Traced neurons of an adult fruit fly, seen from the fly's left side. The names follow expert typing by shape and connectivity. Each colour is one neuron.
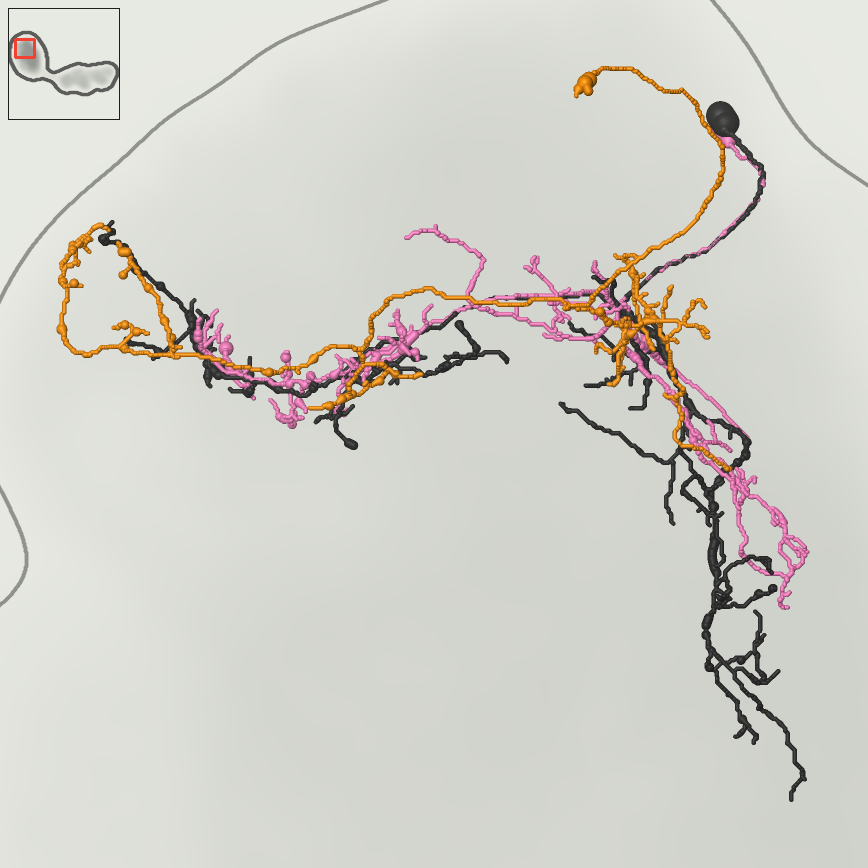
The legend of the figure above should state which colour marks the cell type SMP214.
orange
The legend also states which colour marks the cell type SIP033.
black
